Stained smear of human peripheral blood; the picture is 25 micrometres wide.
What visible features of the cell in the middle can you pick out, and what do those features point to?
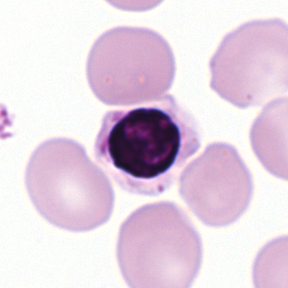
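Working through the cell in order: the nucleus is round in outline and about 6 micrometres across. Its chromatin is dense, dark purple and coarsely clumped. The cytoplasm forms only a narrow rim around the nucleus and is very pale, almost colourless. A few small reddish-purple granules lie scattered within it. The cell is a normoblast.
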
